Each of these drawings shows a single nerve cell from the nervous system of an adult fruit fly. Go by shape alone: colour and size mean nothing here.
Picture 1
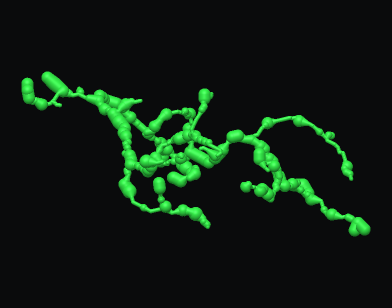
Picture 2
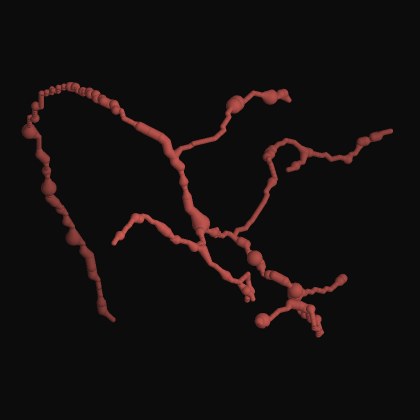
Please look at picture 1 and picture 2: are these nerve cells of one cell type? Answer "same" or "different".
different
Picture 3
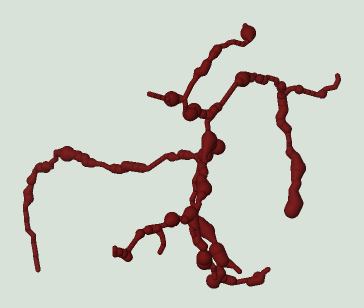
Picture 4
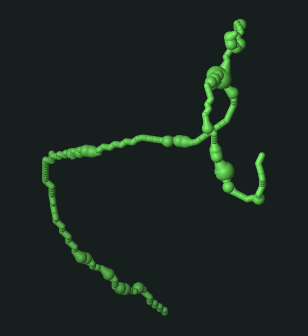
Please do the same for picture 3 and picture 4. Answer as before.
different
